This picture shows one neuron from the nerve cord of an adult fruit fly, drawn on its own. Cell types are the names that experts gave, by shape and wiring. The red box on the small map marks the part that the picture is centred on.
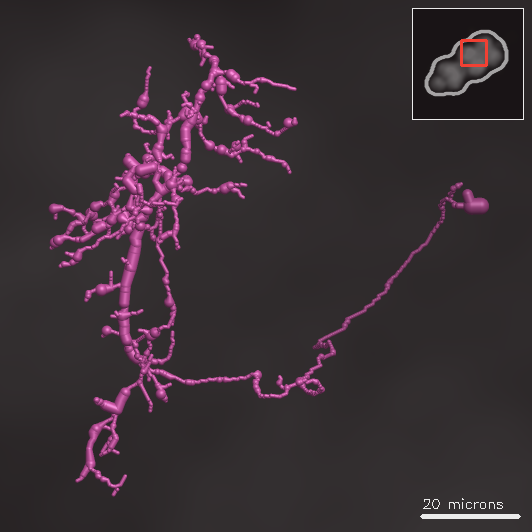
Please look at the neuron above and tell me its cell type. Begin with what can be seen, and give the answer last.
By the scale bar it is about 95 microns tall in this view. Dozens of branch ends can be seen. It is a nerve-cord intrinsic neuron. The cell type is IN02A042.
